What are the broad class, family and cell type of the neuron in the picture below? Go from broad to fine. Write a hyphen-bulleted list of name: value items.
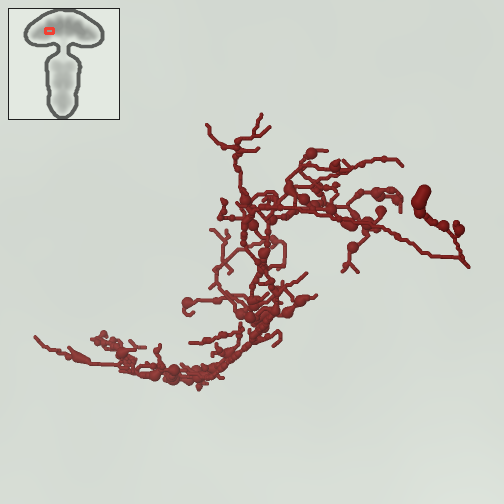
- broad class: central-brain intrinsic neuron
- family: hemilineage LHd2
- cell type: CB1286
